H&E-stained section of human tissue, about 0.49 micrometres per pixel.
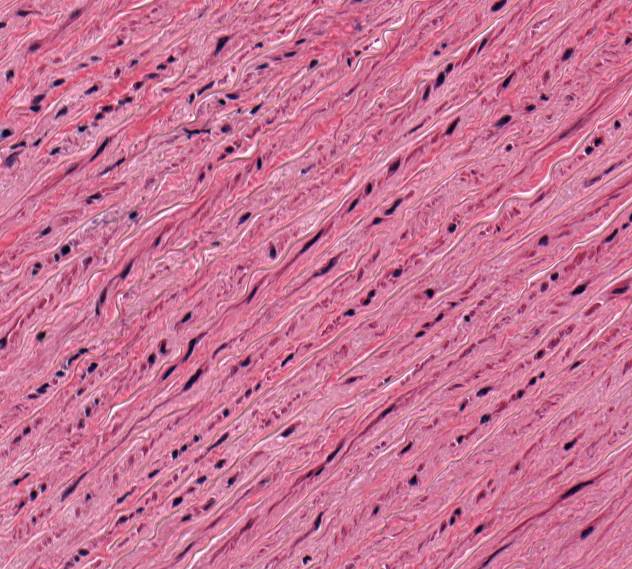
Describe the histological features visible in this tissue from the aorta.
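Dark, elongated, spindle-shaped nuclei are distributed fairly evenly across the field, without clusters. Their long axes run parallel to the fibres. The cytoplasm of the cells cannot be distinguished from the surrounding pink fibres.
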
